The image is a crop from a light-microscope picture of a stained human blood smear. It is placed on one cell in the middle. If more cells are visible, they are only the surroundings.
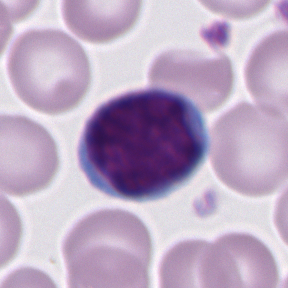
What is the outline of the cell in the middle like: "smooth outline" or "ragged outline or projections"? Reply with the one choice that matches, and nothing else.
Smooth outline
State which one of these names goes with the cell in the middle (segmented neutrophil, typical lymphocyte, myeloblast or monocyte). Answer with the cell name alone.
typical lymphocyte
